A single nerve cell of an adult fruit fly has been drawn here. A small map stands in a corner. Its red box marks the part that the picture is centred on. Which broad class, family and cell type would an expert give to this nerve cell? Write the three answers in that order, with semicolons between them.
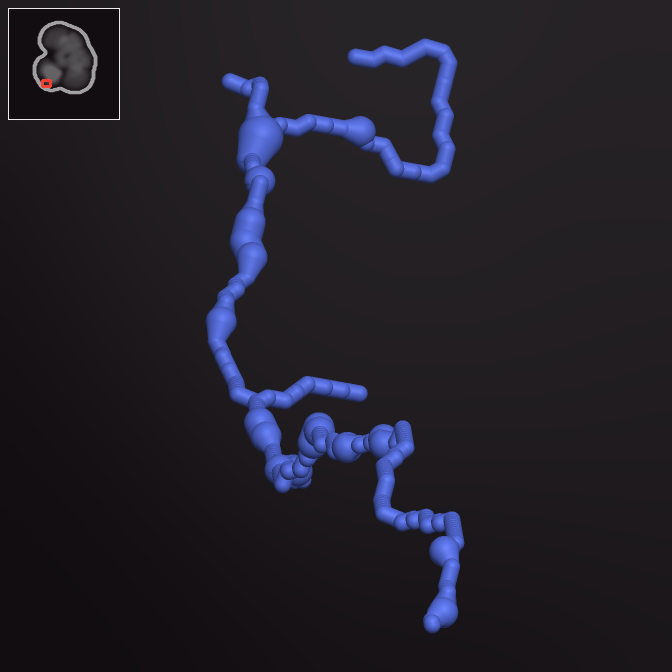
sensory neuron entering the nerve cord; class mechanosensory tactile; SNta28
